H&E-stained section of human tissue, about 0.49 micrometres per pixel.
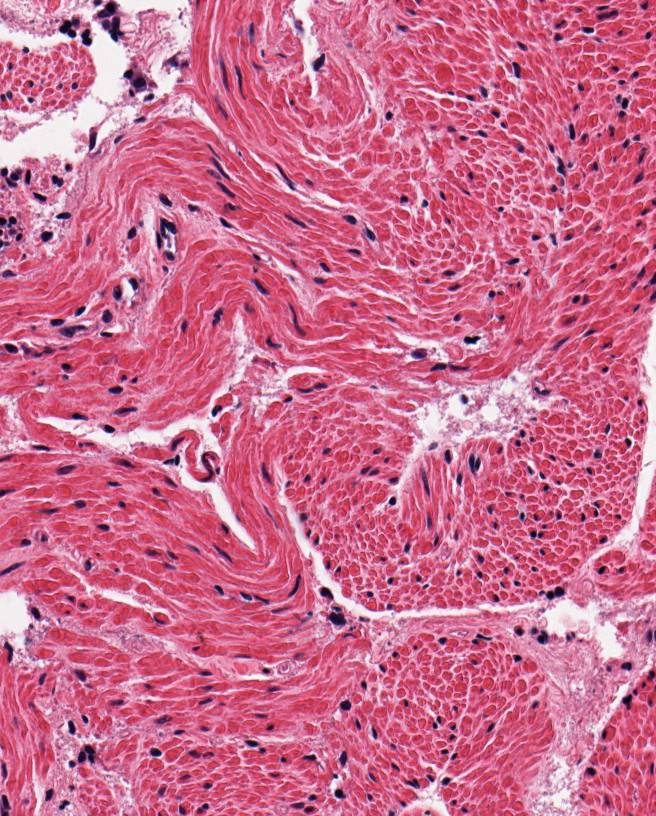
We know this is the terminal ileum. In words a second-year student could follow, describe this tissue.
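Interlacing smooth muscle bundles, running in various directions, fill the entire field. Left and upper middle: bundles cut longitudinally, wavy in course. Right and lower right: bundles cut transversely; cells seen as numerous small round profiles. Cytoplasm bright pink. No cross striations.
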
